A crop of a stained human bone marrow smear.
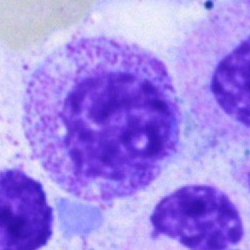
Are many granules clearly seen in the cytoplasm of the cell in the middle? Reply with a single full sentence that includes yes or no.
Yes, many granules can be seen in the cytoplasm of the cell.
